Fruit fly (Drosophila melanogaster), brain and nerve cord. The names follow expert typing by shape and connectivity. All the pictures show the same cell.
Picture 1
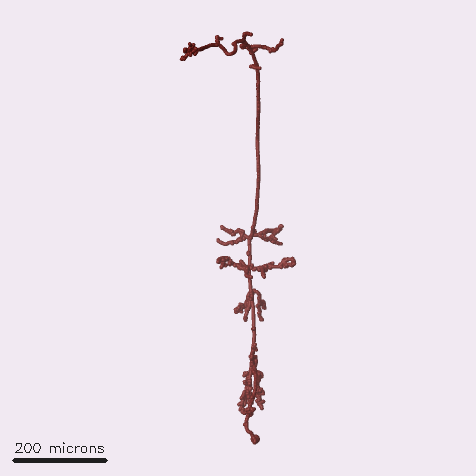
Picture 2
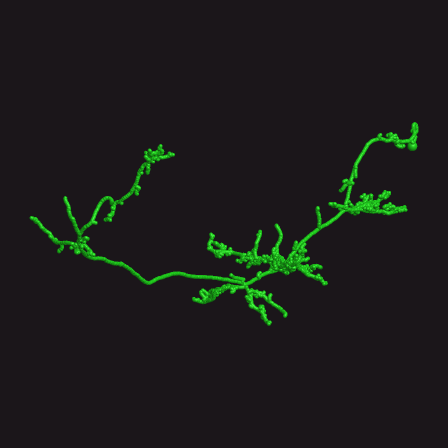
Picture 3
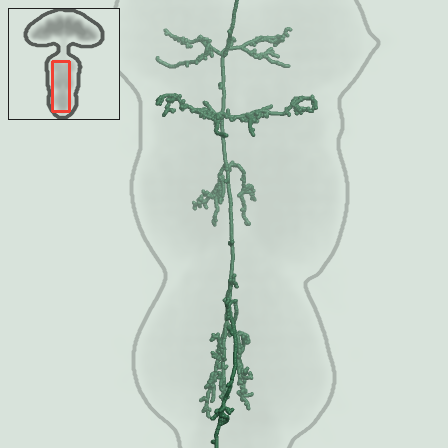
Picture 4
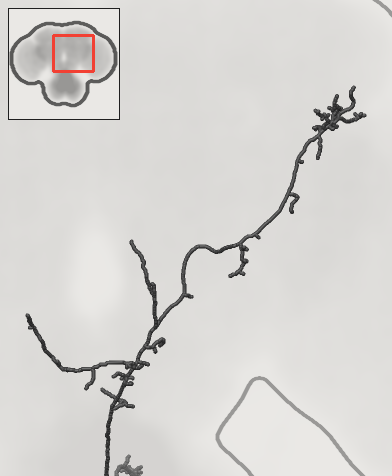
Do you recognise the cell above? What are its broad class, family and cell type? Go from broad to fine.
ascending neuron; hemilineage 05B; AN05B102d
